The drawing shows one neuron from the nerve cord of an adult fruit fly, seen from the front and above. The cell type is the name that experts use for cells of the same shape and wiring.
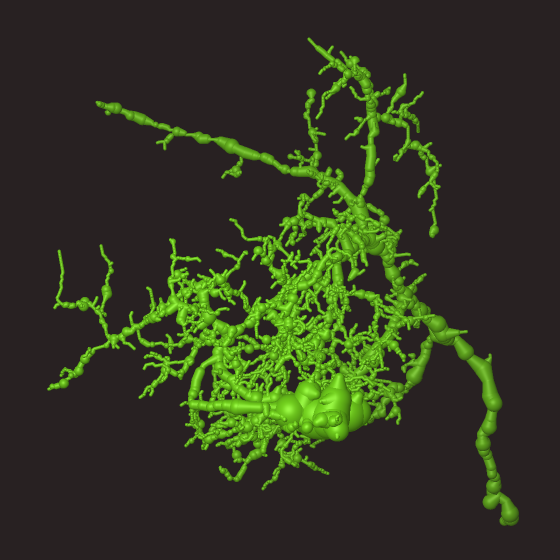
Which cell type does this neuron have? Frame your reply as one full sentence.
The type assigned to this neuron is Ti extensor MN.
